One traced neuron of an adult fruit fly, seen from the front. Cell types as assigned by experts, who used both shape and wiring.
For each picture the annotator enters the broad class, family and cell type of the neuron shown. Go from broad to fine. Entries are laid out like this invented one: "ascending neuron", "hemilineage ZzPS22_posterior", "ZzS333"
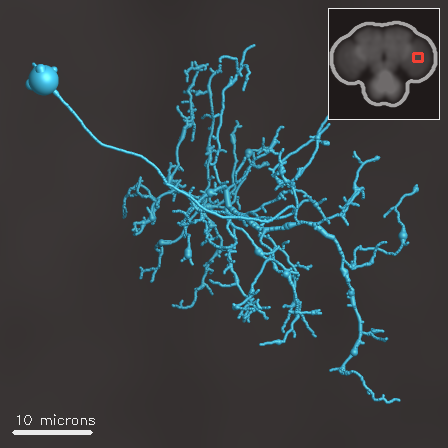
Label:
"optic-lobe intrinsic neuron", "Mi", "Mi14"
